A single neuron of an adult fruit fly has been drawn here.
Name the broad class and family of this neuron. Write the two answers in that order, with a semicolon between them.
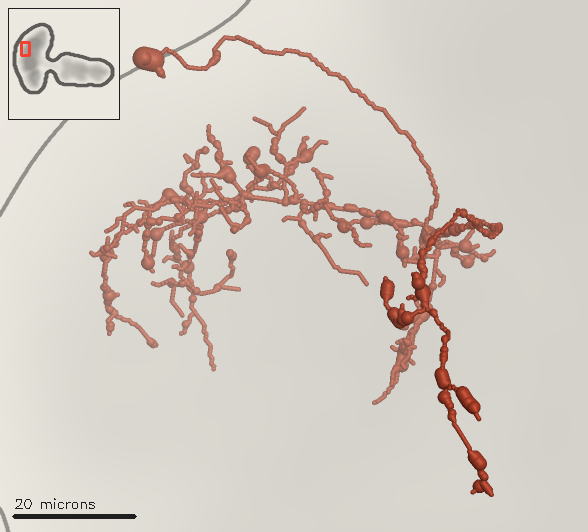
central-brain intrinsic neuron; hemilineage CREa2_ventral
